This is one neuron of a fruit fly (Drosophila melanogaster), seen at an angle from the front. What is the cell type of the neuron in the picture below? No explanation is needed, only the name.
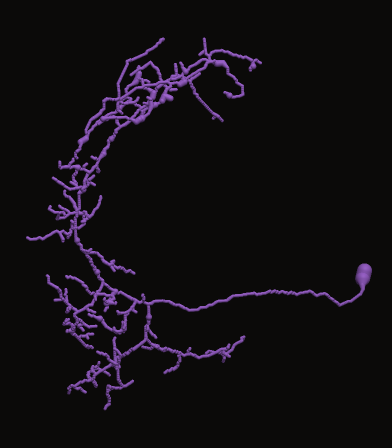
IN08A044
